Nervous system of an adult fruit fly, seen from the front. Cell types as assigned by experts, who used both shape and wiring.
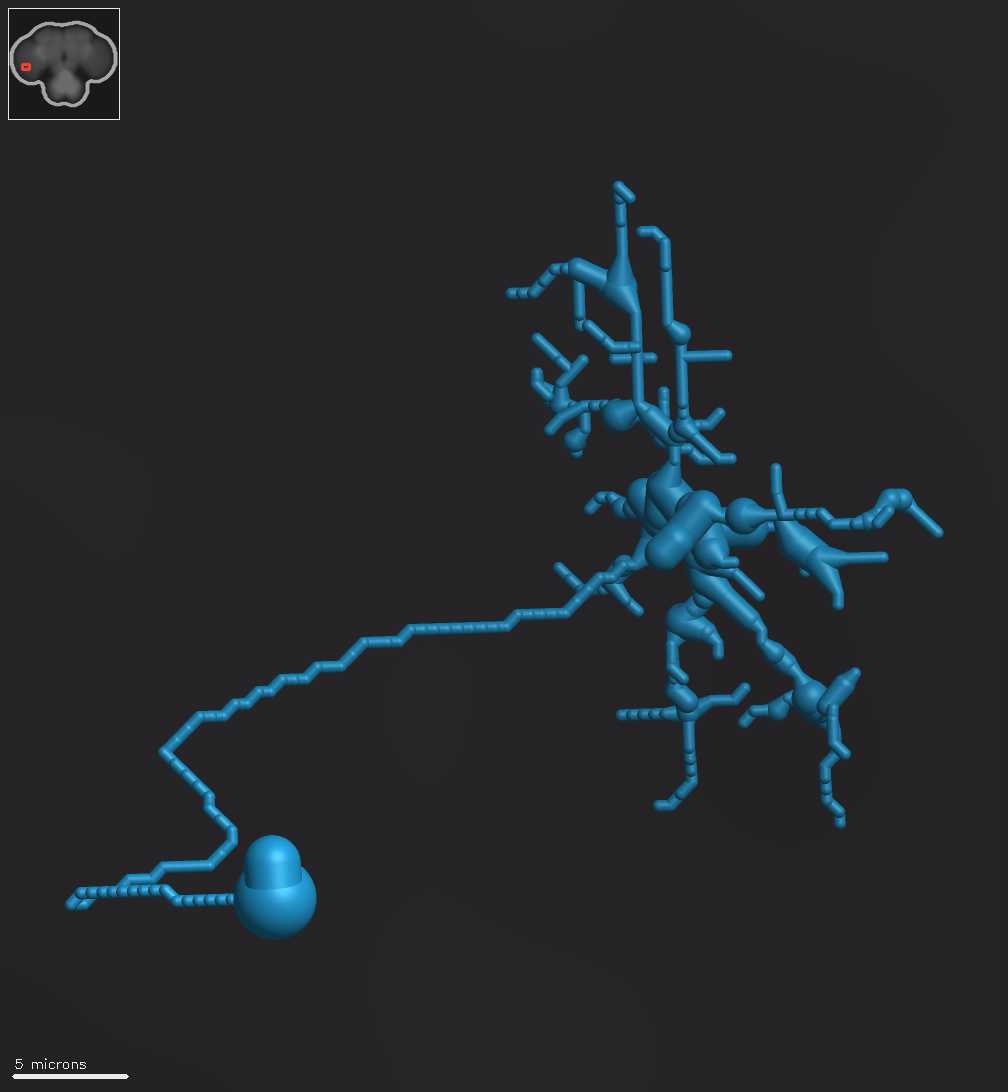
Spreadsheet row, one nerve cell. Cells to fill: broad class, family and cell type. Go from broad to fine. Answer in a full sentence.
An optic-lobe intrinsic neuron of the Dm family, type Dm8b.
